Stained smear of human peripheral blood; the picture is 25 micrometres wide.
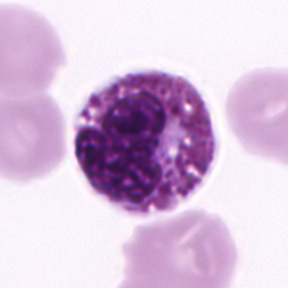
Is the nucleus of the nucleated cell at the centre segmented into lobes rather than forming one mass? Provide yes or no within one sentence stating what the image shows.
Yes, what this cell has is a nucleus split into segments.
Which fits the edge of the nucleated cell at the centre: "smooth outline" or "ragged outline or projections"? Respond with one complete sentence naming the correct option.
In outline, this cell is smooth rather than rough.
